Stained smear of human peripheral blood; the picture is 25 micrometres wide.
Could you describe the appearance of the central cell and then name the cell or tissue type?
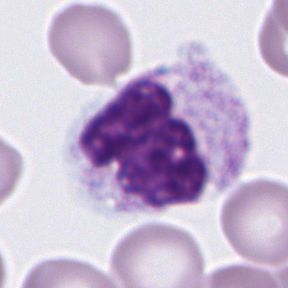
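Dense clumps of dark purple chromatin make up a nucleus of about 11 by 10 micrometres. The cytoplasm is pale pinkish-lilac, sitting mostly to the right of the nucleus, and it's filled with fine, small lilac-purple granules. The outline is roughly round, its edge faint and slightly ragged. That's a segmented neutrophil.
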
